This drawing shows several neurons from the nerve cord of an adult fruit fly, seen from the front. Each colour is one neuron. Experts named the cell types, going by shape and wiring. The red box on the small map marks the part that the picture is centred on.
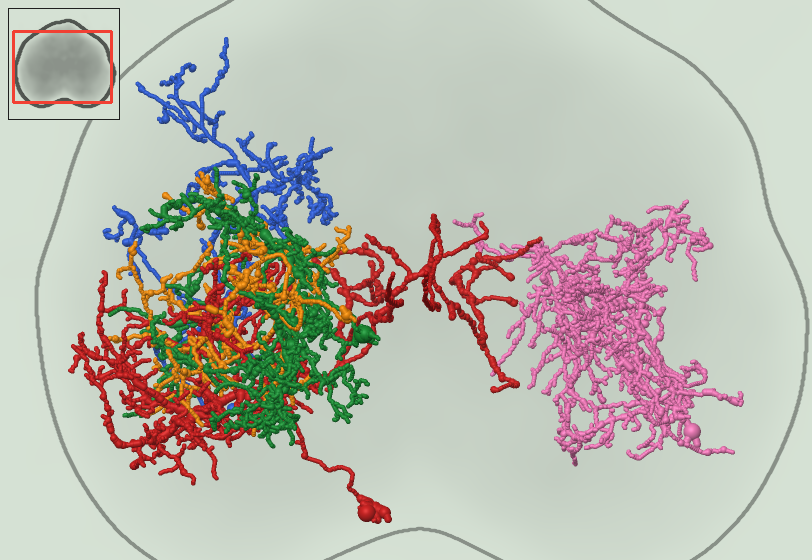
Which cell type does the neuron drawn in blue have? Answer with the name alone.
IN16B105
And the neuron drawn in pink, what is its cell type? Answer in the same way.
IN21A022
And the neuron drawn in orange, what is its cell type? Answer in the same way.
IN16B077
